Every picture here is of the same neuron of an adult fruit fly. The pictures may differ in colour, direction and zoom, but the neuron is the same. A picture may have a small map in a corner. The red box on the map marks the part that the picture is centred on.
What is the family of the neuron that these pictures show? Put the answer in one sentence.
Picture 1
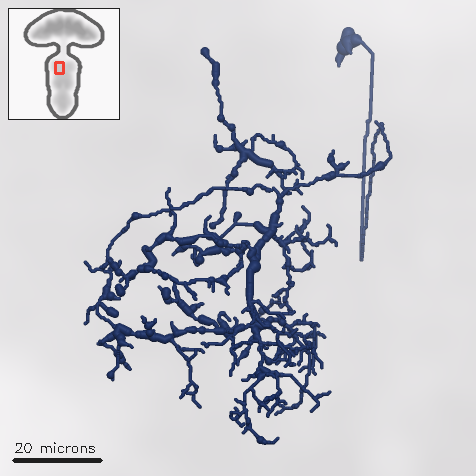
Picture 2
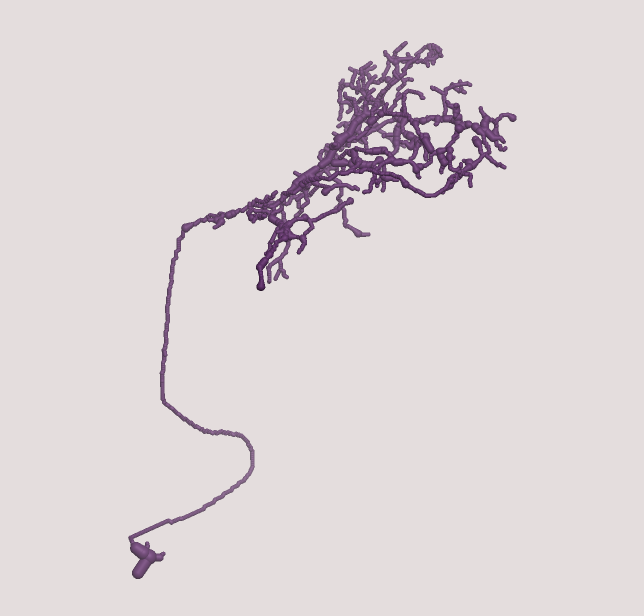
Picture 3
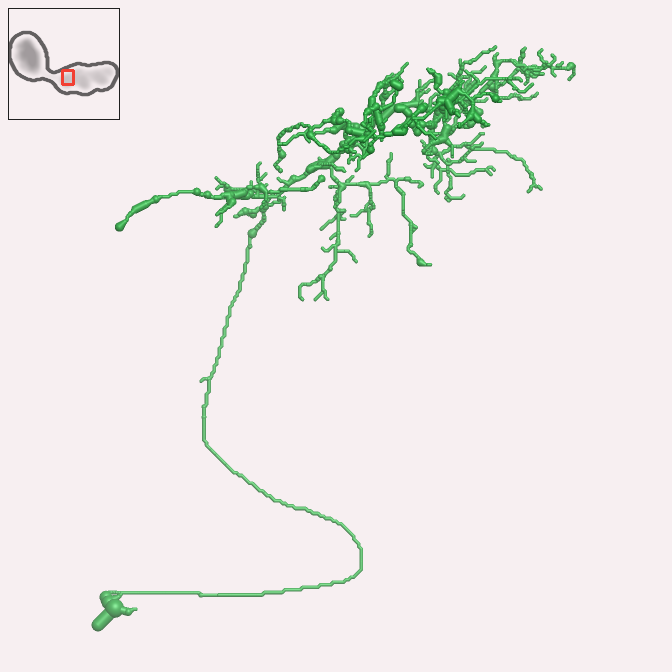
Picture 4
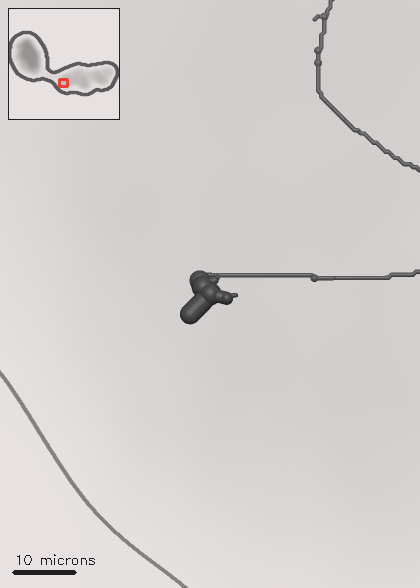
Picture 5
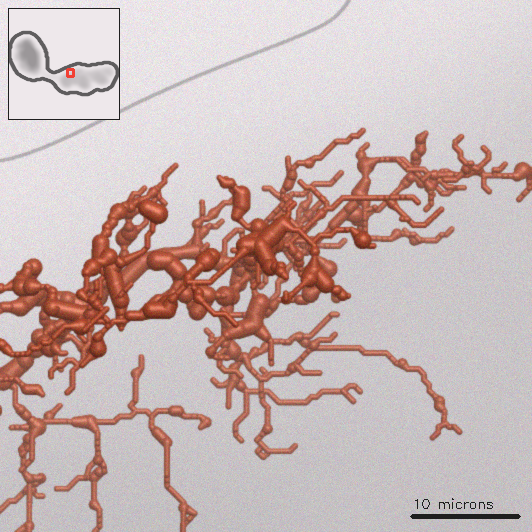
The family is hemilineage 02A.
